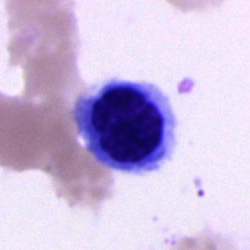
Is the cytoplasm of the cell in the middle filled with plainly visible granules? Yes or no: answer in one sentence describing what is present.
No, its cytoplasm is free of any visible granules.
